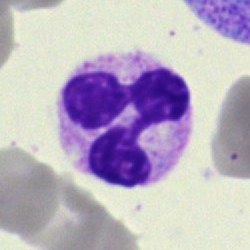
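Segmented neutrophil: look at the cell in the centre of this stained human bone marrow smear. Notice its round, smooth outline. Within the nucleus the chromatin is dark purple and clumped, and you will find no visible nucleoli.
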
